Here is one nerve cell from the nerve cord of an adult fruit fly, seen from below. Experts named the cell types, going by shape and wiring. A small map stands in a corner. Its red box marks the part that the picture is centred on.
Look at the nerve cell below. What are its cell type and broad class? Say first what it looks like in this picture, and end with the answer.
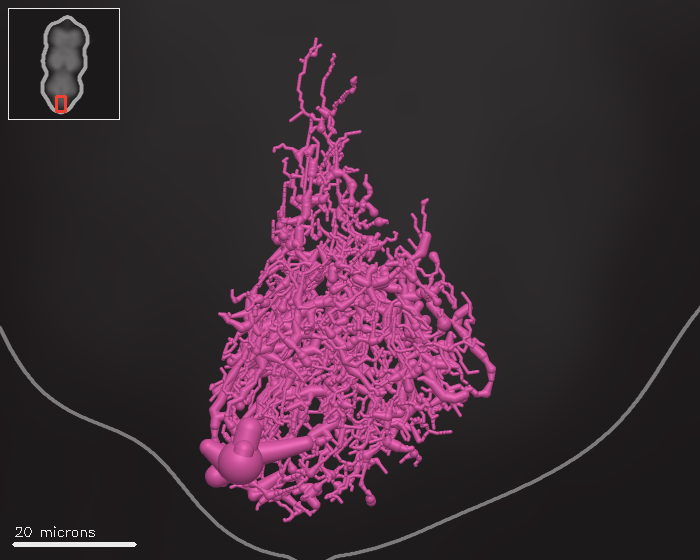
From top to bottom in the picture it spans about 80 microns. As drawn here it is taller than it is wide. Its cell type is INXXX385. This is a nerve-cord intrinsic neuron.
